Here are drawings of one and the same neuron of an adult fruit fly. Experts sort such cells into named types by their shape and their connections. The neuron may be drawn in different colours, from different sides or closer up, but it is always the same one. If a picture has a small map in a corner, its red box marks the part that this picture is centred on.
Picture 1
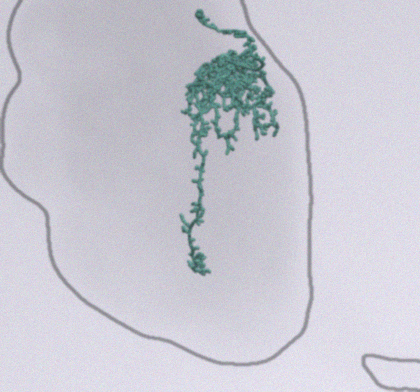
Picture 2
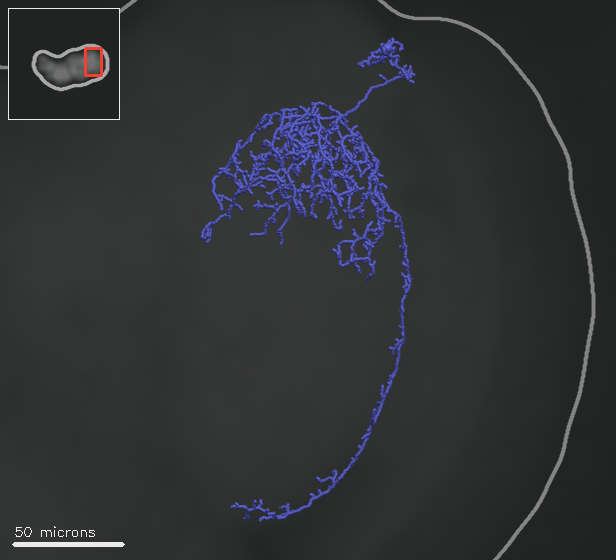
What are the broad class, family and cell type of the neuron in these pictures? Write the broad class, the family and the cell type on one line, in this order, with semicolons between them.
optic-lobe intrinsic neuron; Li; Li37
